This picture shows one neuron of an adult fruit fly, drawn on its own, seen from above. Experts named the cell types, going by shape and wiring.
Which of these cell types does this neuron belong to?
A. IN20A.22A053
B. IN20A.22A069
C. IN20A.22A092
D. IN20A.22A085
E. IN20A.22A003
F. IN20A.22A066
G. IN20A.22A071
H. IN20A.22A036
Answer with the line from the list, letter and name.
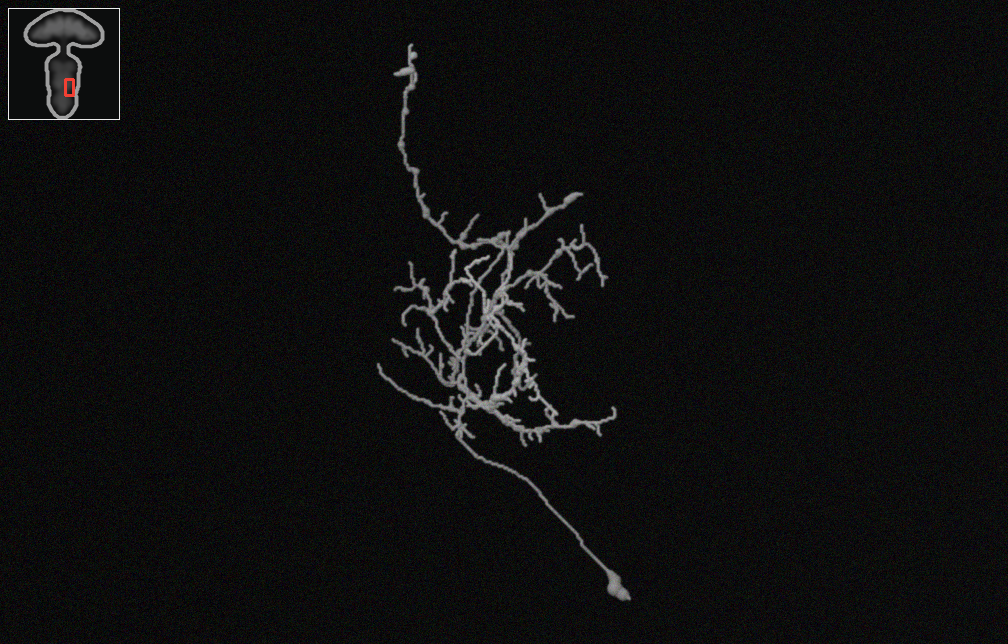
A. IN20A.22A053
